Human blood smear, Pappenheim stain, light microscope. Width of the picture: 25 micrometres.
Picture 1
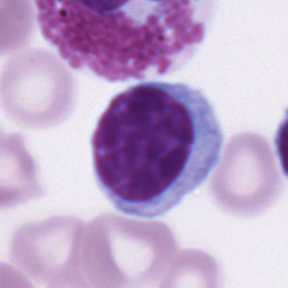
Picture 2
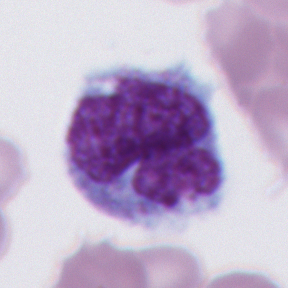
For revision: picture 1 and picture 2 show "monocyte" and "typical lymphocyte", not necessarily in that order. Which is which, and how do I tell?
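Picture 1 is a typical lymphocyte and picture 2 a monocyte. Nucleus: in picture 1 it is round, with no indentation or lobes, measures about 10 by 9 micrometres and lies toward the left of the cell.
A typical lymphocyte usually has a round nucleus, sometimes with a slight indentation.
In picture 2 a deep cleft cuts into the nucleus from its lower side, and a small clear pale spot lies at its upper left edge. Size: the monocyte's nucleus alone is about 14 by 11 micrometres, longer than the whole lymphocyte at about 12 by 11 micrometres.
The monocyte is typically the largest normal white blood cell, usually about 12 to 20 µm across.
In both cells the nucleus fills about 70% of the area. Chromatin: in the lymphocyte it is dense, dark purple and mottled.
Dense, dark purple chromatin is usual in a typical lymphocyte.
Cytoplasm: the lymphocyte's is pale blue, forms a crescent on the right side of the nucleus and shows no visible granules; the monocyte's is pale greyish blue, with no coarse coloured granules to be seen.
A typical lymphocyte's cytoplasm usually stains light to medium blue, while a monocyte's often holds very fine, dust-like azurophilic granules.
Outline: picture 1 is round with a smooth edge, while picture 2 is slightly ragged along its upper edge, with red cells lying nearby but none touching it.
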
